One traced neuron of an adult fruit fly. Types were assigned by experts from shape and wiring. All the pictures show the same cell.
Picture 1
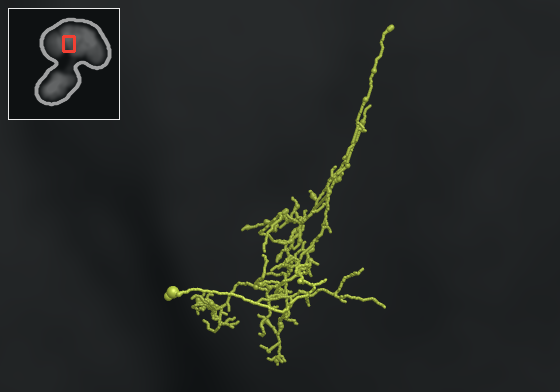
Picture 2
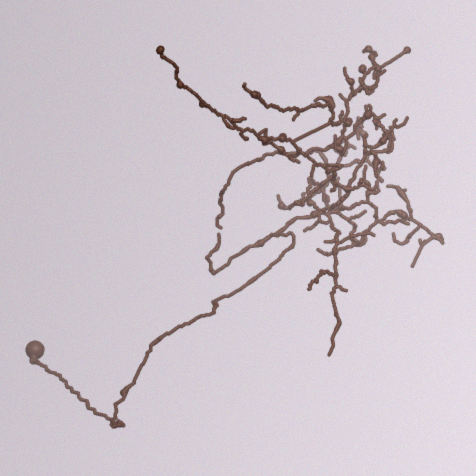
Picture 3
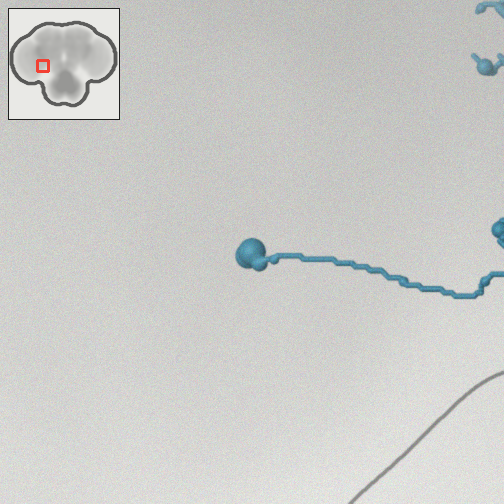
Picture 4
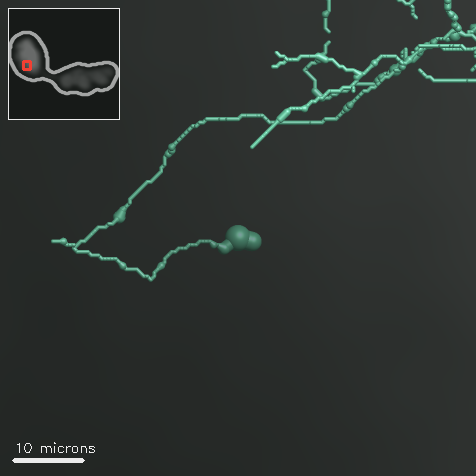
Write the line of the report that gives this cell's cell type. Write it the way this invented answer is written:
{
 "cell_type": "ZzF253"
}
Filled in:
{
 "cell_type": "WED057"
}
